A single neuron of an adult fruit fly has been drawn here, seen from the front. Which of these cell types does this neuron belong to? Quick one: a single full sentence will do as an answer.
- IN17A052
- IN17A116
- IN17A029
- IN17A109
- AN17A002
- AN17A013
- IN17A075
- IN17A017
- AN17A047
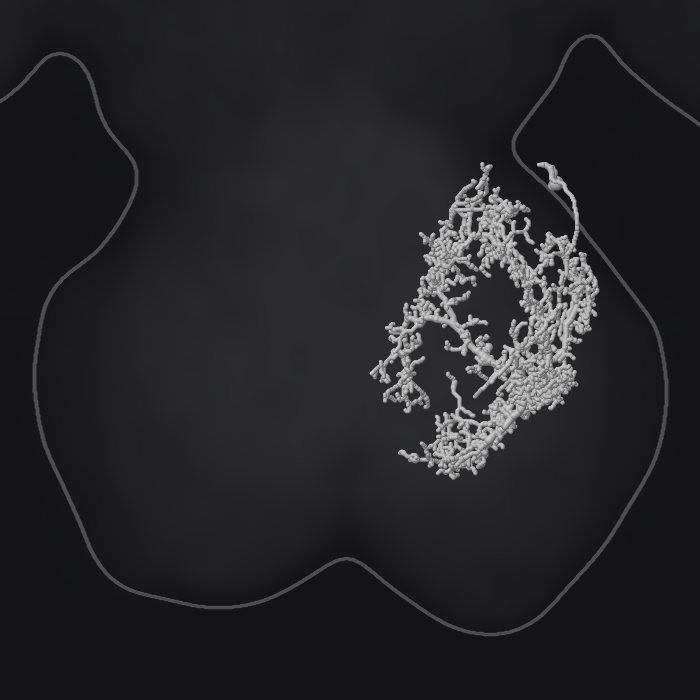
The neuron is a member of cell type IN17A017.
